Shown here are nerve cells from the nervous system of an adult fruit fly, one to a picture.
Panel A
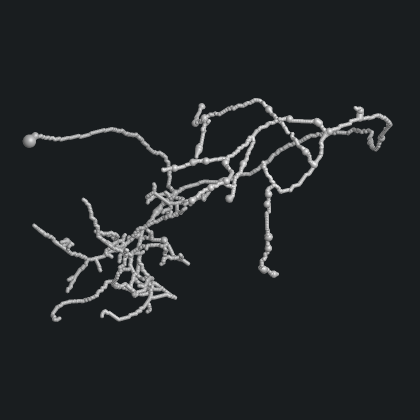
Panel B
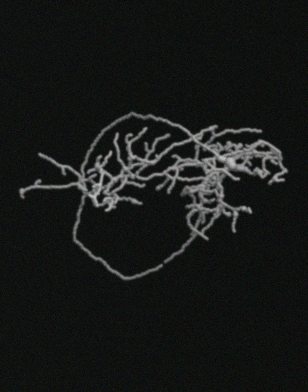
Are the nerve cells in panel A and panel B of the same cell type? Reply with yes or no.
no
